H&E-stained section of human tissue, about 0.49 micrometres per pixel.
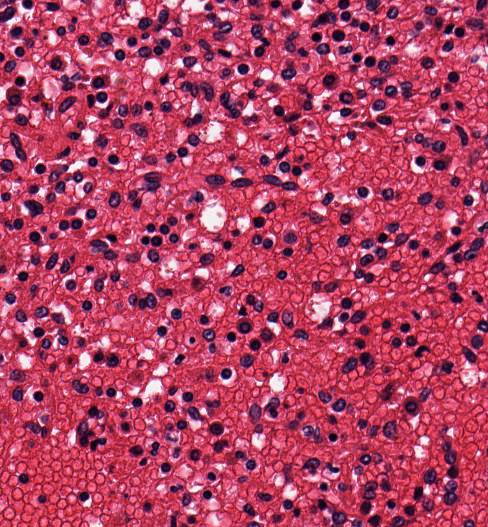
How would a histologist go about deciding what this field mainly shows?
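It's red pulp of the spleen. Closely set erythrocytes pack the whole field, and their small round pink-red outlines make up the background.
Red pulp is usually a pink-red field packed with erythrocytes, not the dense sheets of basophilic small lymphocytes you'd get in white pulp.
Most of the scattered nucleated cells have small, round, dark, dense nuclei, many ringed by a pale or clear rim instead of pink cytoplasm. A minority of nuclei are elongated or oval, scattered among the round ones.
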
